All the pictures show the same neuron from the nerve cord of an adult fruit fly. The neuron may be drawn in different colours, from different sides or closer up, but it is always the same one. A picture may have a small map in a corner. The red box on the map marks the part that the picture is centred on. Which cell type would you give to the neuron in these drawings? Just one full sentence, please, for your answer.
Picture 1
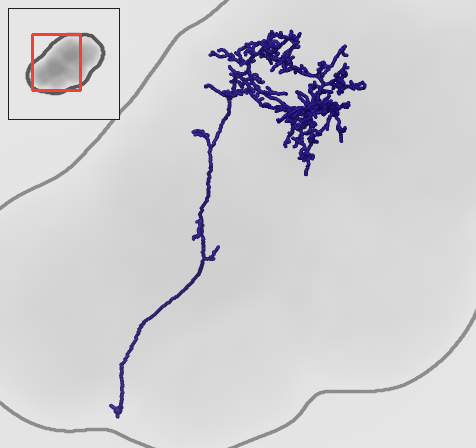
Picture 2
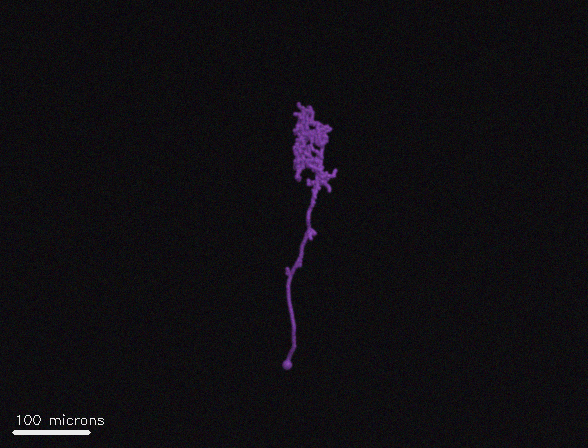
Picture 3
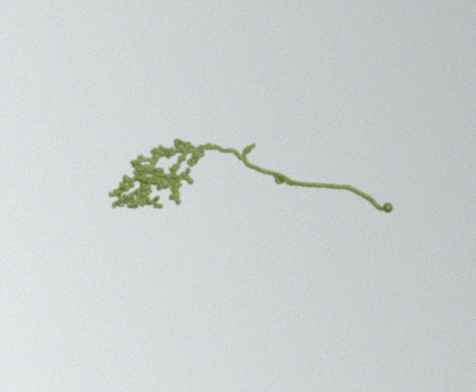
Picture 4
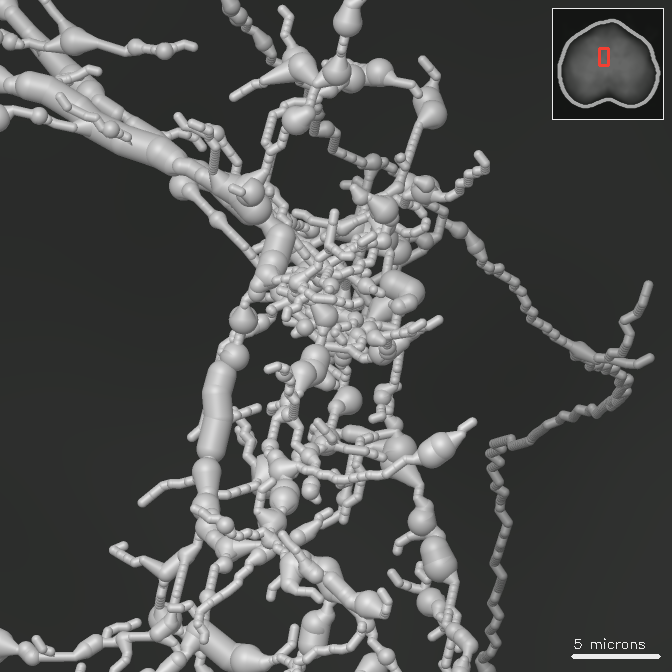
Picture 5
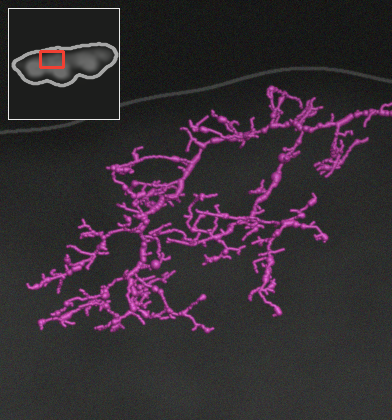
This neuron is given the cell type IN06B066.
